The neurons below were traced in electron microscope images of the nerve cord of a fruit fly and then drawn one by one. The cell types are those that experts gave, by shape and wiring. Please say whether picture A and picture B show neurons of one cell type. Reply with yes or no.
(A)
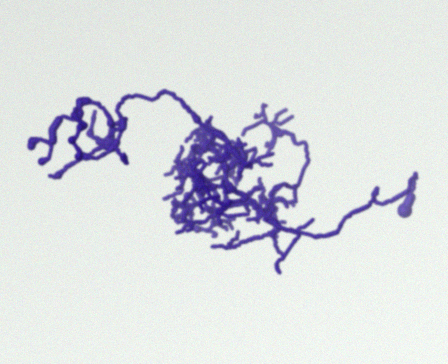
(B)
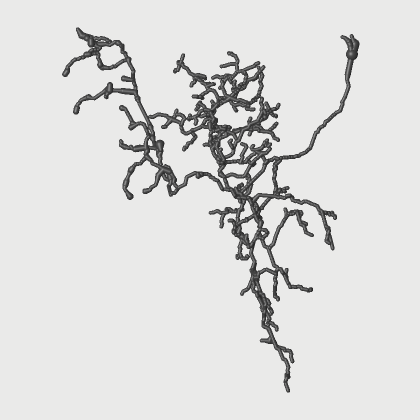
no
